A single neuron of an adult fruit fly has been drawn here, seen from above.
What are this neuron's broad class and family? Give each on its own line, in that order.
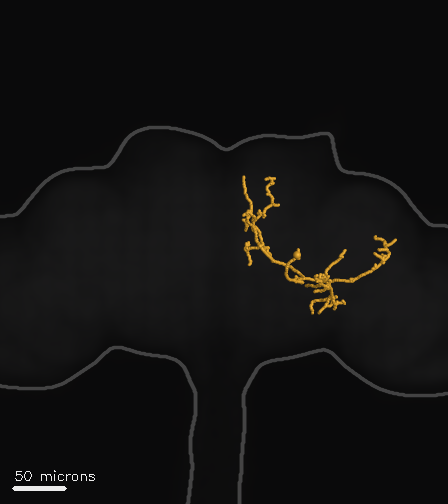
central-brain intrinsic neuron
hemilineage SMPpd1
